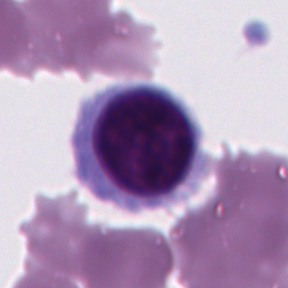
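Hairy cell in a stained smear of peripheral blood. The nucleus fills most of the cell; the narrow rim of cytoplasm is widest on the left. Chromatin is dark purple, dense and coarsely clumped. The outer edge is slightly ragged, especially on the left.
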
